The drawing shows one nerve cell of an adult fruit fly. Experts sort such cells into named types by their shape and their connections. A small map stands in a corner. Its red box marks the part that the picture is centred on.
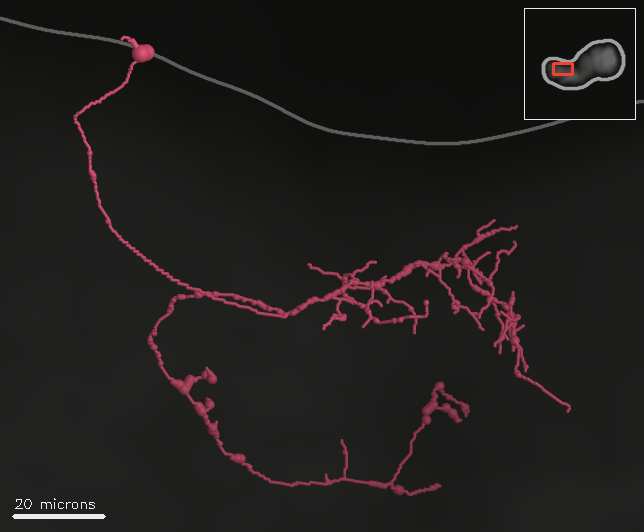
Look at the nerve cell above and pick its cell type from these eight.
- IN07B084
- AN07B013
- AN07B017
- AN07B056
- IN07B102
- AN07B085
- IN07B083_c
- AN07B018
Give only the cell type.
IN07B102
